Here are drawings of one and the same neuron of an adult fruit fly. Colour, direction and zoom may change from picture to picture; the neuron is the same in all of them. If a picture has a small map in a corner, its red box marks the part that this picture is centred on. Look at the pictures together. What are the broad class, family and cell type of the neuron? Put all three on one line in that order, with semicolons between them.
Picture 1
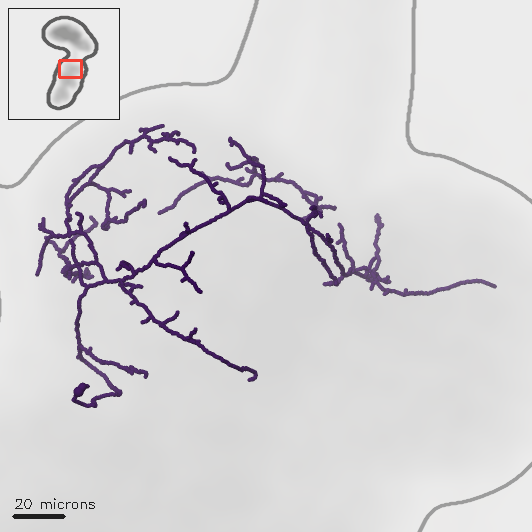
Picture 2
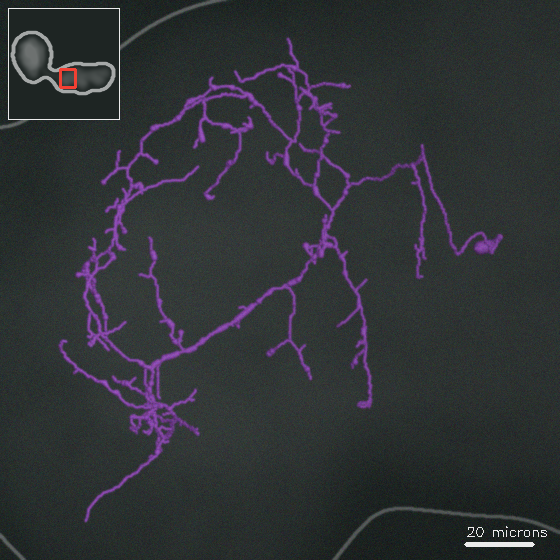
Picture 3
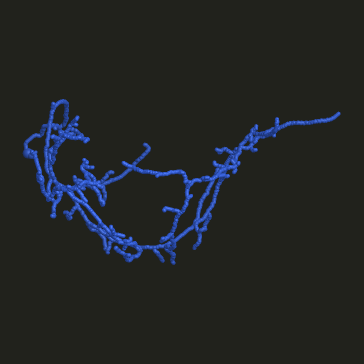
nerve-cord intrinsic neuron; hemilineage 03A; IN03A051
